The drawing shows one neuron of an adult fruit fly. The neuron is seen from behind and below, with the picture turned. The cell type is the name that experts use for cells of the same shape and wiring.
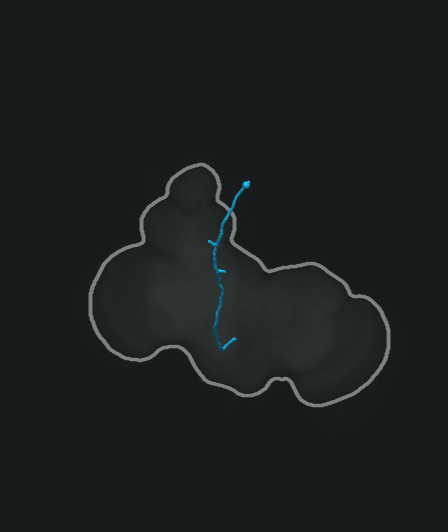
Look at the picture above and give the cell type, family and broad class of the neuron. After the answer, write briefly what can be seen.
It is of cell type SApp. The name of its family is class mechanosensory proprioceptive. This is a sensory neuron ascending to the brain. As drawn here it is more than twice as tall as it is wide.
